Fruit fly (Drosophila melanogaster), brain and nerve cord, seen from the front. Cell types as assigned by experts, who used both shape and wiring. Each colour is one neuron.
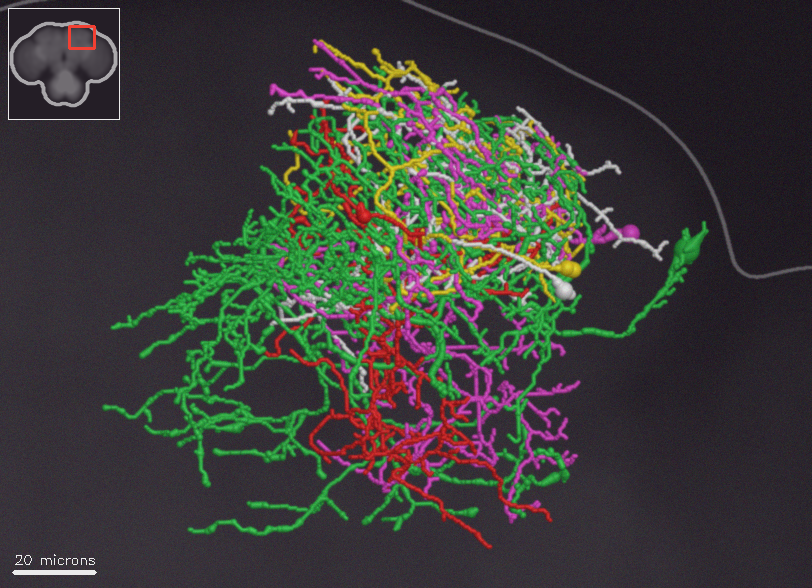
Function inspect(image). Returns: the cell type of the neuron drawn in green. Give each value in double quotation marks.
"SLP004"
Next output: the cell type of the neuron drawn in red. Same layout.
"CB2285"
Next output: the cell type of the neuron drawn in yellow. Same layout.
"SLP158"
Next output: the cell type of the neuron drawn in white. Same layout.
"SLP153"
